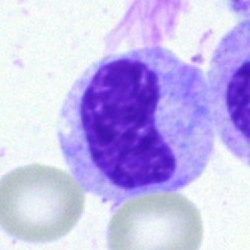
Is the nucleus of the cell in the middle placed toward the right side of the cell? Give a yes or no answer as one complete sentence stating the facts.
No, most of the cytoplasm lies to the right of the nucleus.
